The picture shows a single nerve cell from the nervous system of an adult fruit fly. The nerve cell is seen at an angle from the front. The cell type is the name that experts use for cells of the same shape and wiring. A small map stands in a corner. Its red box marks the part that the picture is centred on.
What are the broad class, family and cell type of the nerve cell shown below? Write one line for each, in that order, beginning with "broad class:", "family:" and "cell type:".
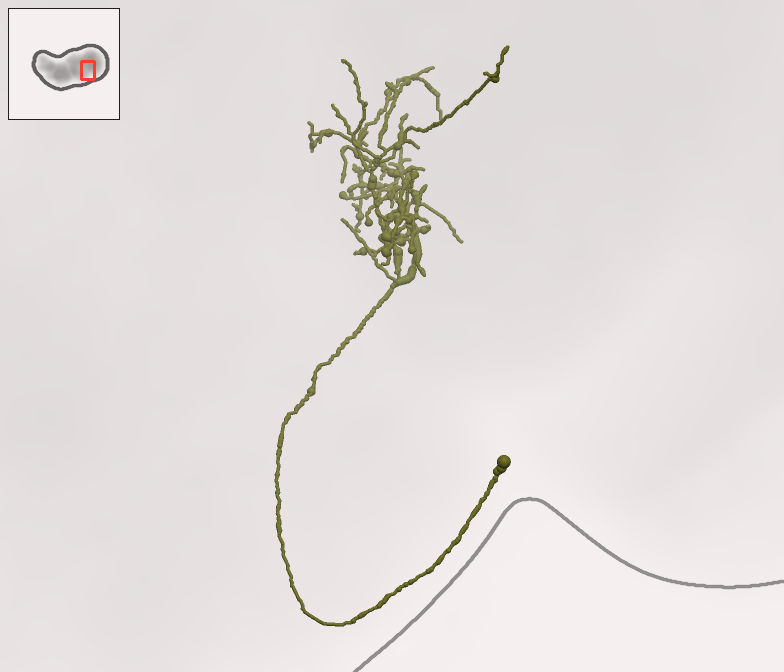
broad class: central-brain intrinsic neuron
family: hemilineage MD3
cell type: CB1145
